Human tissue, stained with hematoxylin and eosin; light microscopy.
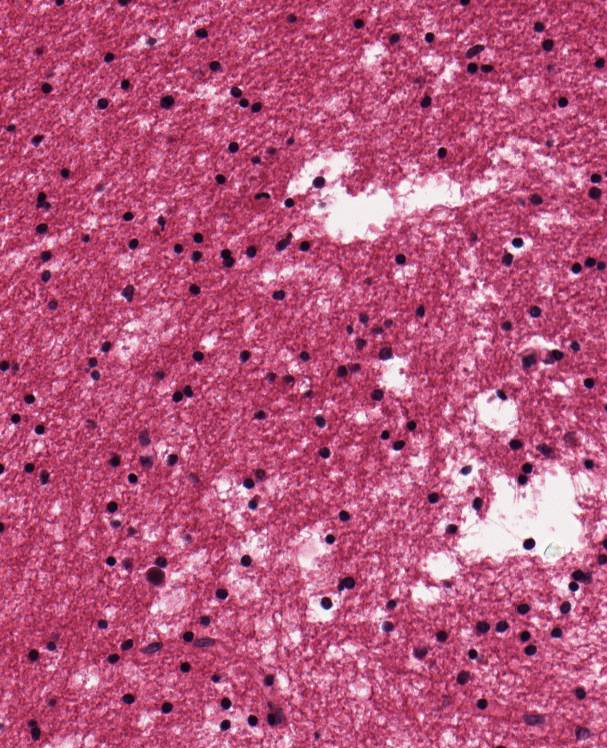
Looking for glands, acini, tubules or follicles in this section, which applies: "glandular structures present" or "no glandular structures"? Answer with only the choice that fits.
No glandular structures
